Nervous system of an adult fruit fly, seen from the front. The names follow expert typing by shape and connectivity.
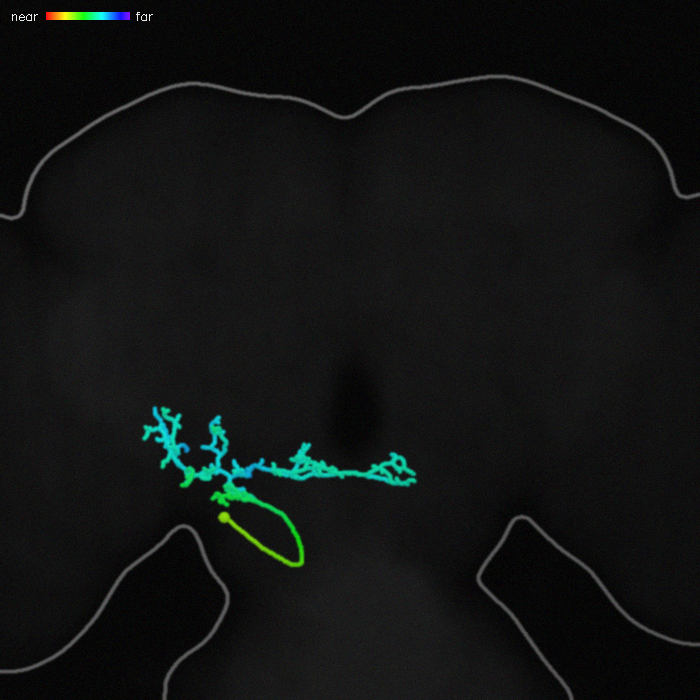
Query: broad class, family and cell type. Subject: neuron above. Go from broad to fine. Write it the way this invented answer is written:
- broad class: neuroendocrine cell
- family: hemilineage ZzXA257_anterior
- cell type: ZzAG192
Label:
- broad class: central-brain intrinsic neuron
- family: hemilineage MD3
- cell type: AMMC020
